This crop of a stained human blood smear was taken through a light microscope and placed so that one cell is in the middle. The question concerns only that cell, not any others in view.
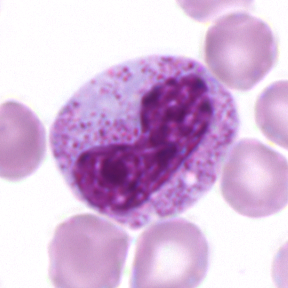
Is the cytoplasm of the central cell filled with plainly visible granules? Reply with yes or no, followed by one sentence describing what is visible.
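Yes. The cytoplasm contains many small, round, red-pink granules.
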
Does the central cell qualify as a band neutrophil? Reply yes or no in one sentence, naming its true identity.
Yes, the cell shown centrally is a band neutrophil.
